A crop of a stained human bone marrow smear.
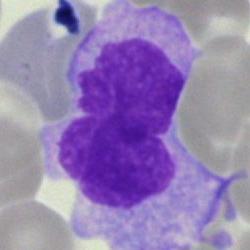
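Monocyte, the central cell. Its nucleus is deeply folded, so an upper lobe and a lower lobe seem to overlap. The chromatin looks fine and lacy rather than coarsely clumped. I see only a faint, fine granular dusting in the cytoplasm and no coarse granules, plus a thin cytoplasmic tail leaving the lower right edge.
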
